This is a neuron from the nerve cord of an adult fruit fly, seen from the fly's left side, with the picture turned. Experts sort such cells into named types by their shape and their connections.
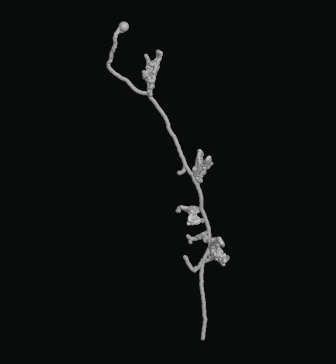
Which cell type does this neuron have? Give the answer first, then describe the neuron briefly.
It is of cell type ANXXX151. It is an ascending neuron. In this view it is more than twice as tall as it is wide.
